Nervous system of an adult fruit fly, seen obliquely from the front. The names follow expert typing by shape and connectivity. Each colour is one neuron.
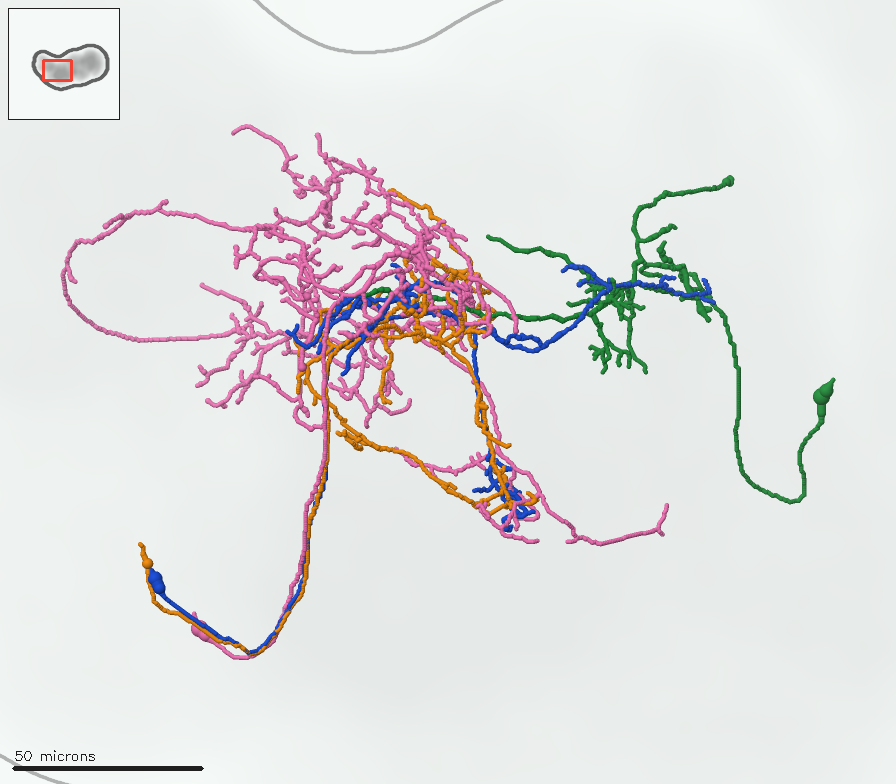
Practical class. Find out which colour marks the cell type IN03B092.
orange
